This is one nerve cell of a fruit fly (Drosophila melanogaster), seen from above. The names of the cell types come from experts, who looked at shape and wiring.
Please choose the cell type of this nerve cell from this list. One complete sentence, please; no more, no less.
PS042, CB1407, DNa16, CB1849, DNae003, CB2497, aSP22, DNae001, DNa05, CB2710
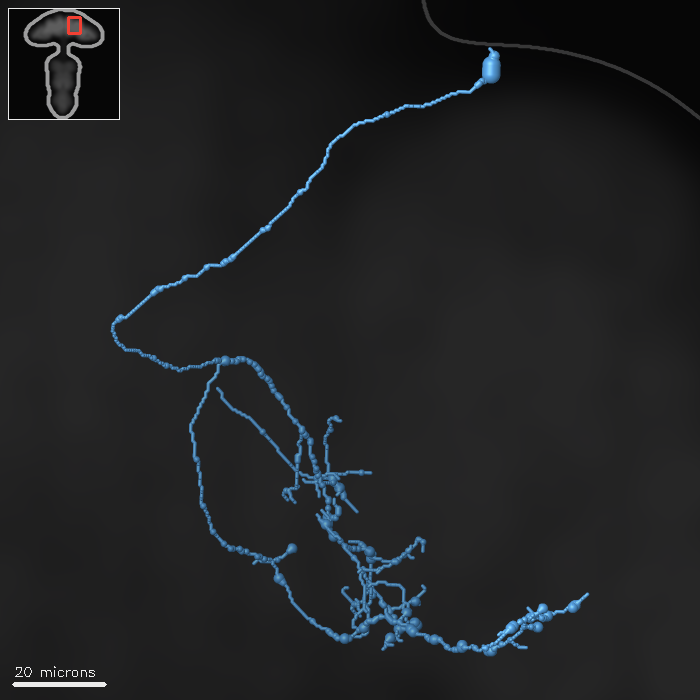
On the level of cell type, this nerve cell is CB1407.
